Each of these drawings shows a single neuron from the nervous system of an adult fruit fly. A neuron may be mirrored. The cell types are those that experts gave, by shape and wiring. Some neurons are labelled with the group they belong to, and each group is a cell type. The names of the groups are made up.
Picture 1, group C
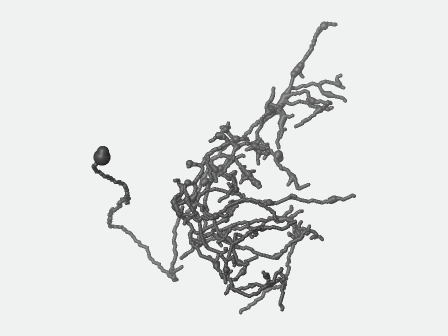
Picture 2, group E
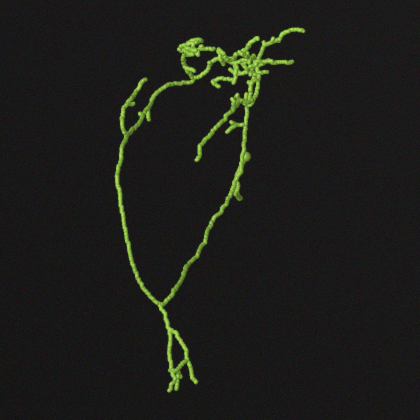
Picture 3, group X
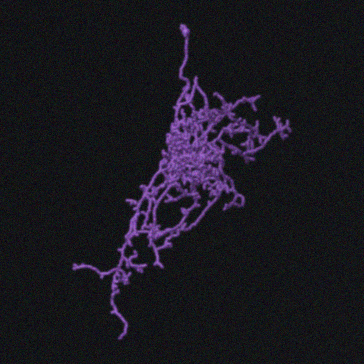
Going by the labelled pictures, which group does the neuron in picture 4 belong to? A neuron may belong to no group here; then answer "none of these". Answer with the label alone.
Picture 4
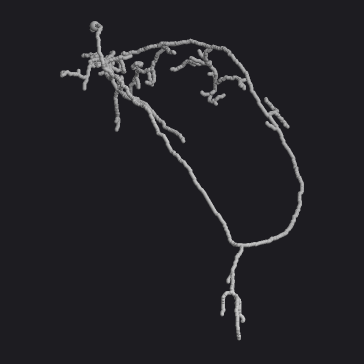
group E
